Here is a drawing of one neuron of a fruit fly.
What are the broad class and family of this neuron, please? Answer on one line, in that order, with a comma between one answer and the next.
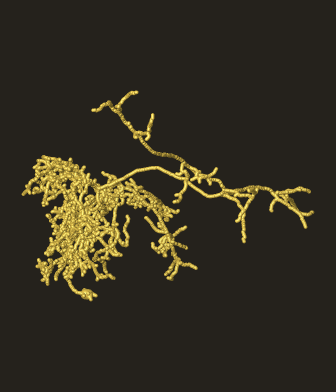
nerve-cord intrinsic neuron, hemilineage 07B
